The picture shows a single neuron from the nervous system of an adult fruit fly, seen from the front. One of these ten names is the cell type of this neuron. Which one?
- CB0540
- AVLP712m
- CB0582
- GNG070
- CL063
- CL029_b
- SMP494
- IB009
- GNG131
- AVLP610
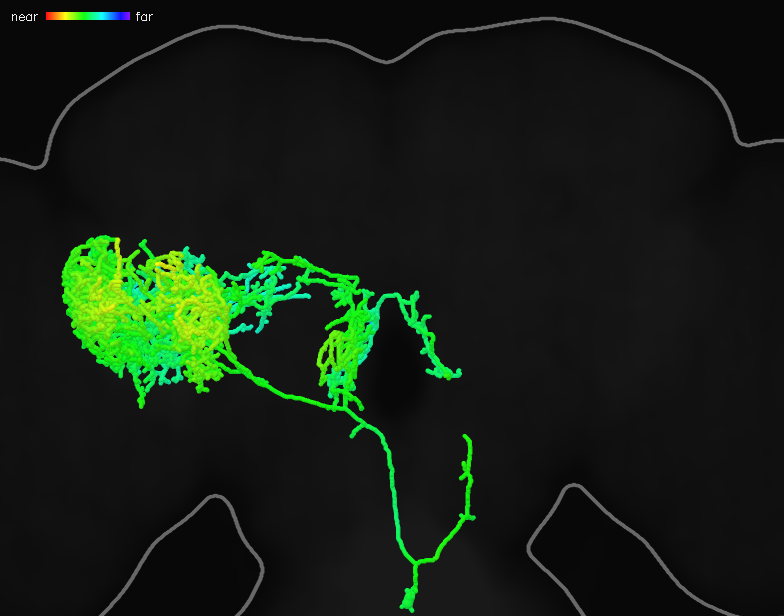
AVLP610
